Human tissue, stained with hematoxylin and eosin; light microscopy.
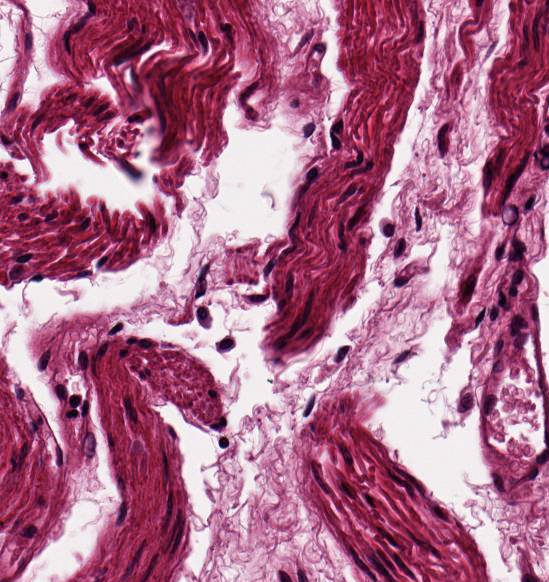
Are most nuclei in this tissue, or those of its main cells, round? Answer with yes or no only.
No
